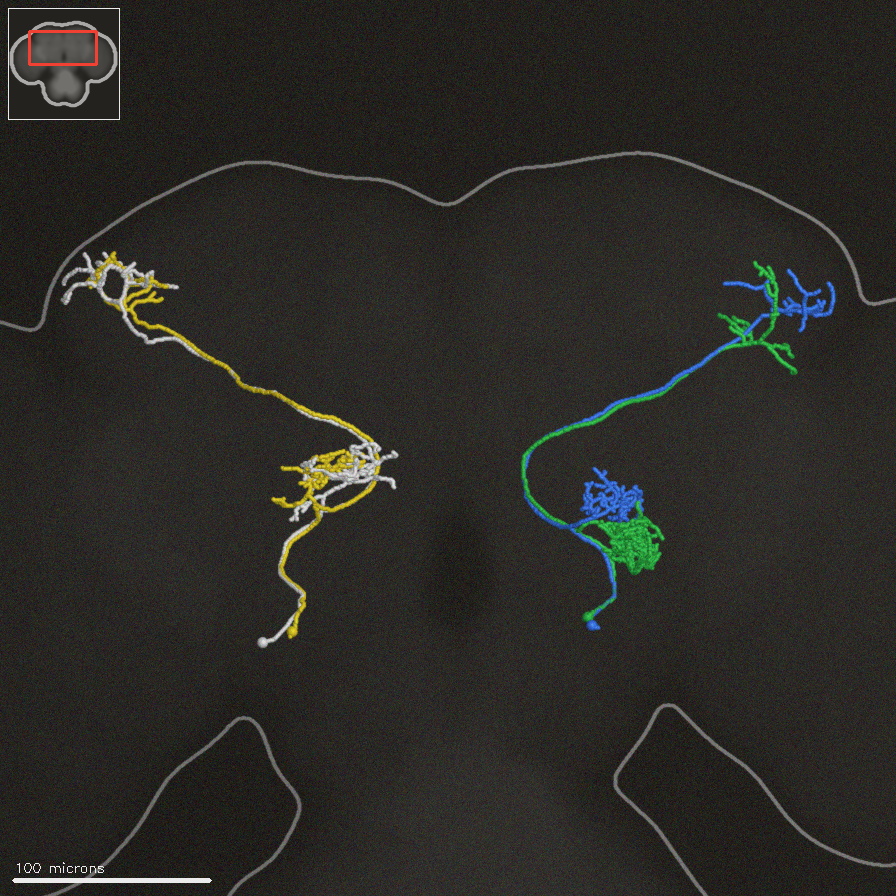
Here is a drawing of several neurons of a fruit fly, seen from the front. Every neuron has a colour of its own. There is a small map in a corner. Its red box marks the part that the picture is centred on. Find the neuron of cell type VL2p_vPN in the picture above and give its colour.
green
